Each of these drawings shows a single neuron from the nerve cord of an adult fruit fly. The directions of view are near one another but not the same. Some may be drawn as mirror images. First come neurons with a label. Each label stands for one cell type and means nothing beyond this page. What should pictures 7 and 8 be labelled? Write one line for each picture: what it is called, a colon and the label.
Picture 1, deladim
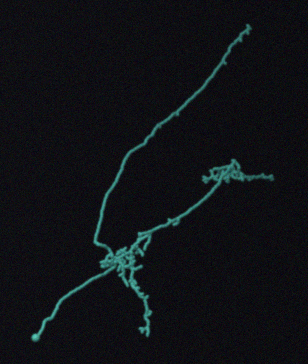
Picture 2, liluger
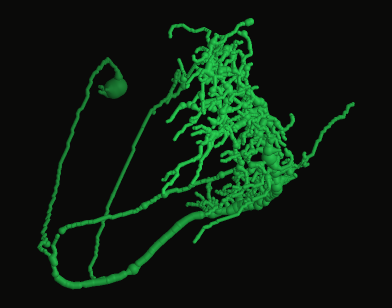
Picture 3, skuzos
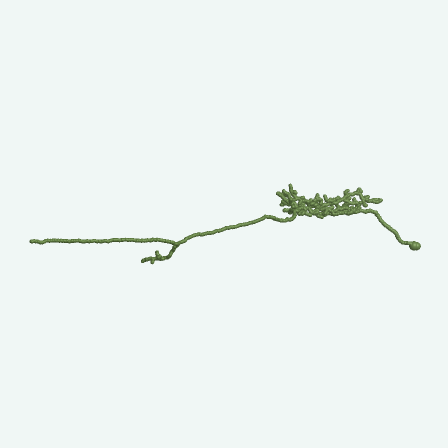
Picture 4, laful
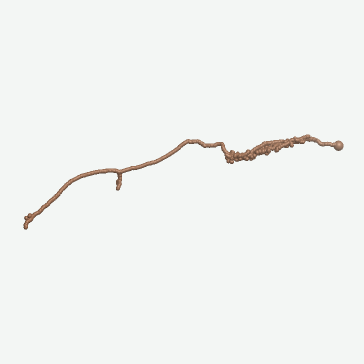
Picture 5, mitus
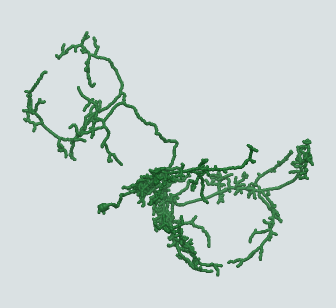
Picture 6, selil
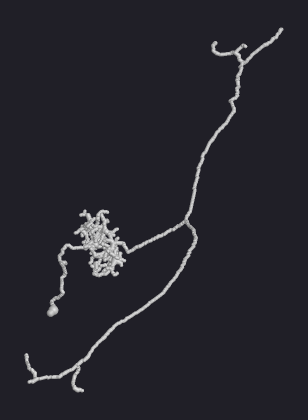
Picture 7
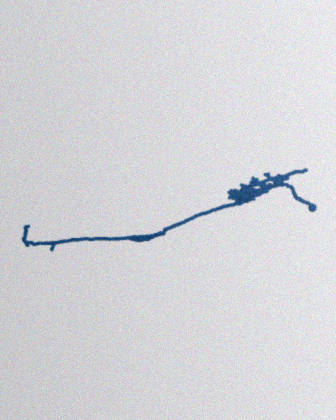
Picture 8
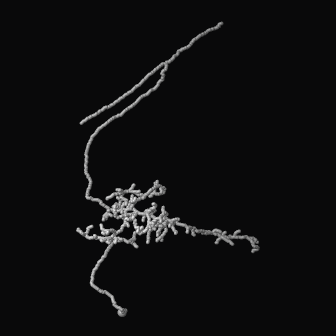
7: selil
8: deladim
